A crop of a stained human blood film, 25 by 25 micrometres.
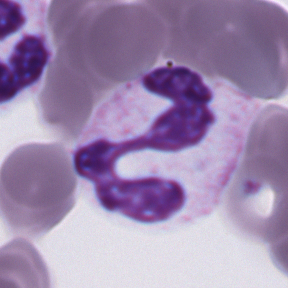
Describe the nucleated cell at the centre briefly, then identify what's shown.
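The nucleus comes first on the list: a single band curving through the cell in an S shape and narrowing at several places along its length. That nucleus fills about 40% of the cell's area. Next comes the cytoplasm, which is pale pinkish-lilac and holds fine, scattered pink-violet granules. The cell is a segmented neutrophil.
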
